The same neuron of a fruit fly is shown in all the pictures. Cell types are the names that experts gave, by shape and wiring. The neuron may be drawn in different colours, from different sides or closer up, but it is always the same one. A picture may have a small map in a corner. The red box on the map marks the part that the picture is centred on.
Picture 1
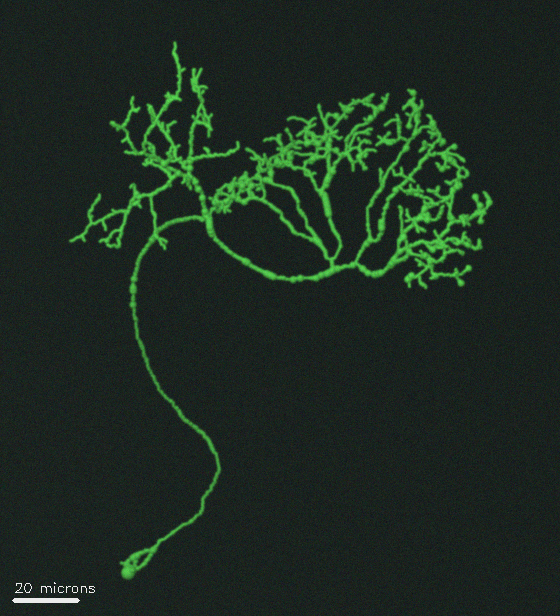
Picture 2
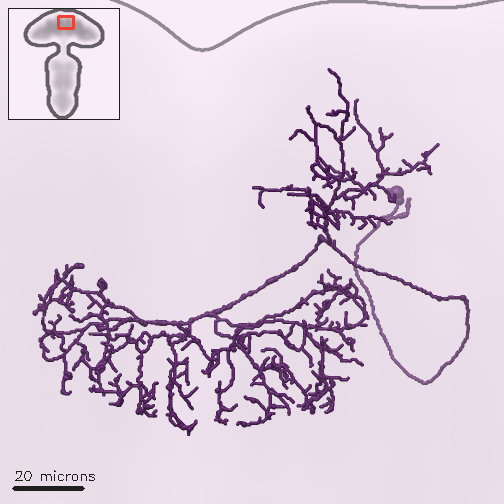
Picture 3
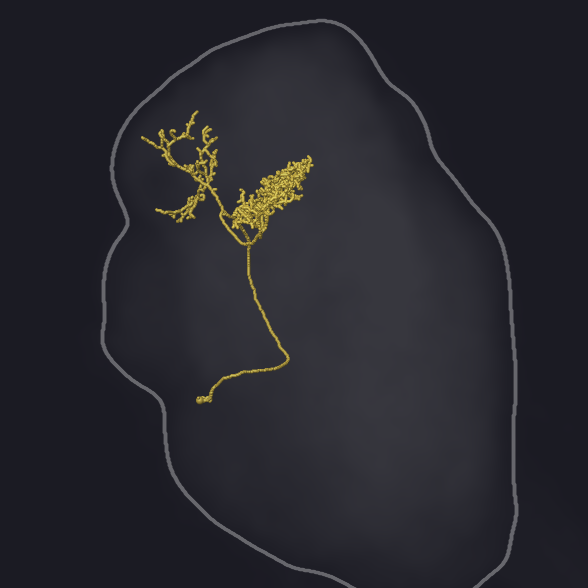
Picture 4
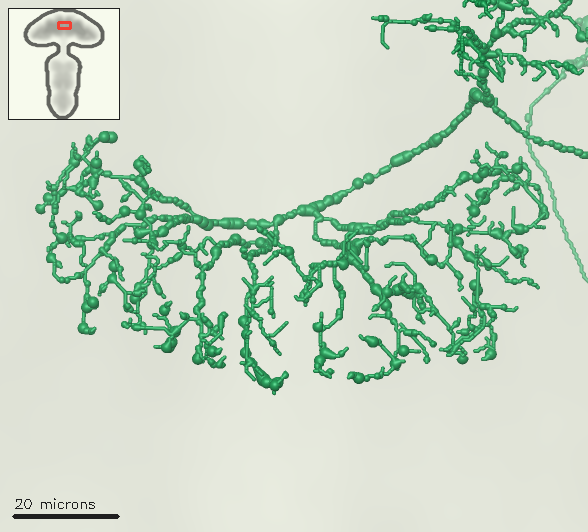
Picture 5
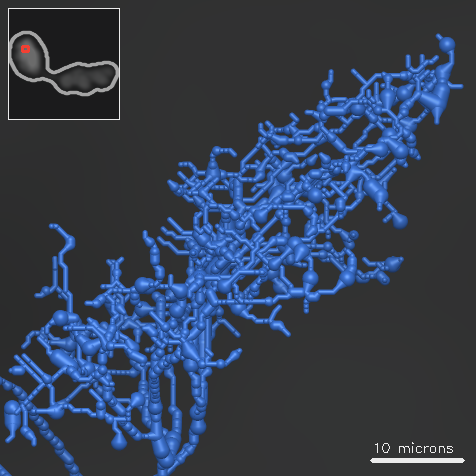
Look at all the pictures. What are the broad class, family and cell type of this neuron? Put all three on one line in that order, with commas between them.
central-brain intrinsic neuron, hemilineage LALv1_dorsal, FB5L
